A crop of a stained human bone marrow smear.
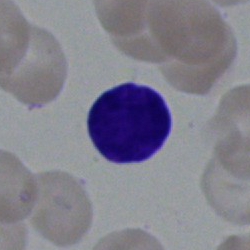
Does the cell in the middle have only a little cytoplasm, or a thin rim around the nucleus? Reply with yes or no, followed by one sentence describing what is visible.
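Yes. Little or no cytoplasm is visible around the nucleus.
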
